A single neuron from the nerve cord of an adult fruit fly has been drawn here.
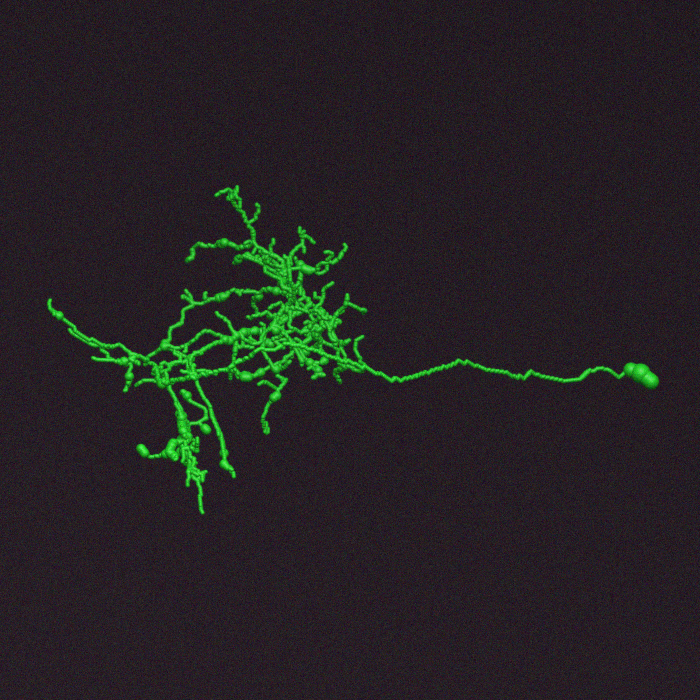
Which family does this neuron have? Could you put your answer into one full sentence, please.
The neuron here is of family hemilineage 12B.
